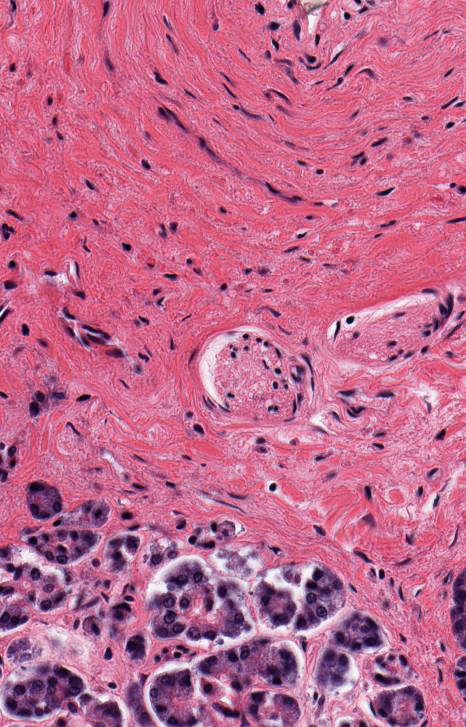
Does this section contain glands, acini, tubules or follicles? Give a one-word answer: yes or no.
Yes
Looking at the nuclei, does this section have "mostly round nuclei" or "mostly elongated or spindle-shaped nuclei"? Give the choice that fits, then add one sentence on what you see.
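Mostly elongated or spindle-shaped nuclei. Scattered spindle-shaped cells with dark, slender nuclei lie sparsely between the collagen bundles.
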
